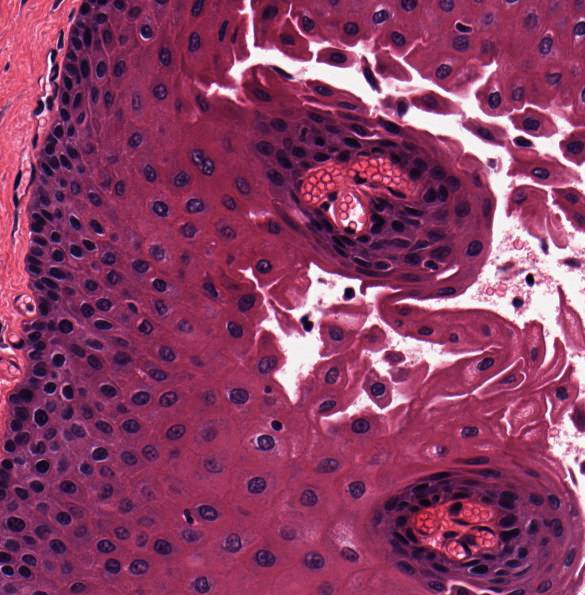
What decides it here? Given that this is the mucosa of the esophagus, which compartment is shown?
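This is stratified squamous nonkeratinized epithelium. Toward the centre and right its cells are larger, with abundant pink cytoplasm and round to oval nuclei.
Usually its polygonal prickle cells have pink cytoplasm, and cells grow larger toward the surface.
Two connective tissue cores with blood-packed capillaries lie within it, upper centre and lower right.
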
